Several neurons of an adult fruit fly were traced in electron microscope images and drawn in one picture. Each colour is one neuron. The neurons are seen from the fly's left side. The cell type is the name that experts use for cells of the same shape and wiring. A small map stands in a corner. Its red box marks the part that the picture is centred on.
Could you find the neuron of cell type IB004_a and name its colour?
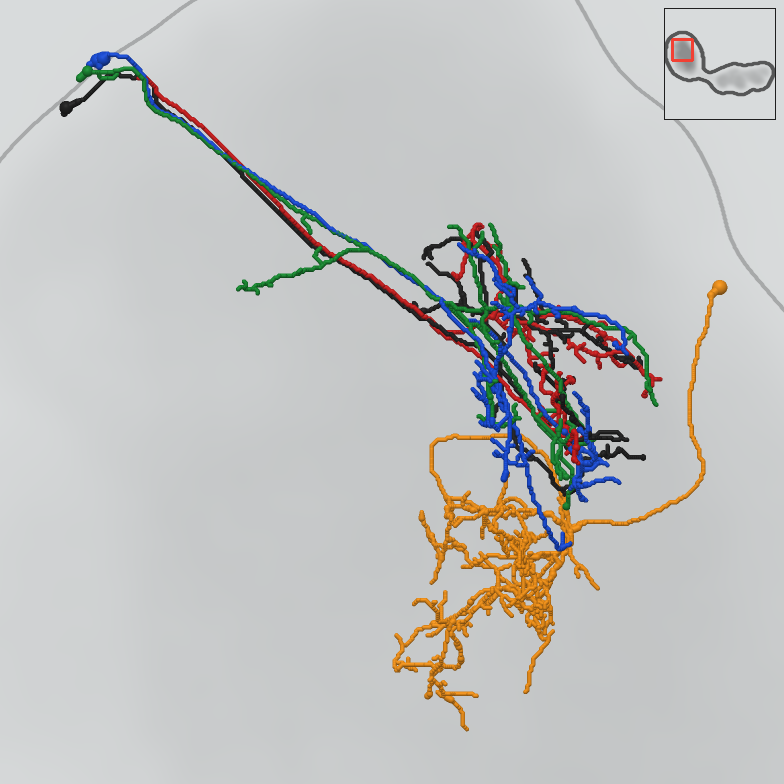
black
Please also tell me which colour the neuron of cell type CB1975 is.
green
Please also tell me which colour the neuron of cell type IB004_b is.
blue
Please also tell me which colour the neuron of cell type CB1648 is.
red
